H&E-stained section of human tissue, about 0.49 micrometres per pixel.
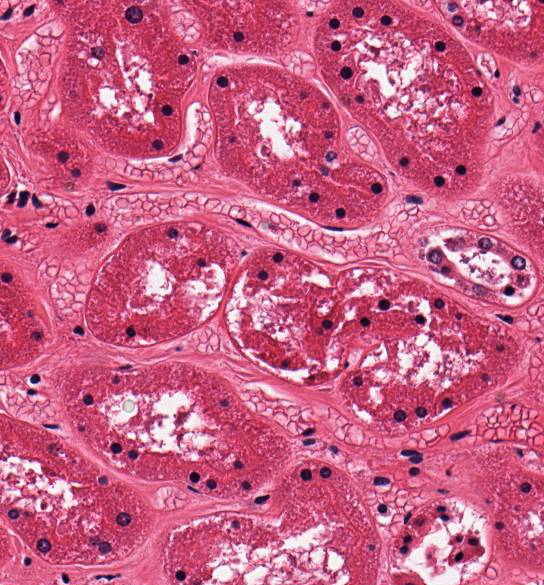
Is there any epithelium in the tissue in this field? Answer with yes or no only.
Yes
